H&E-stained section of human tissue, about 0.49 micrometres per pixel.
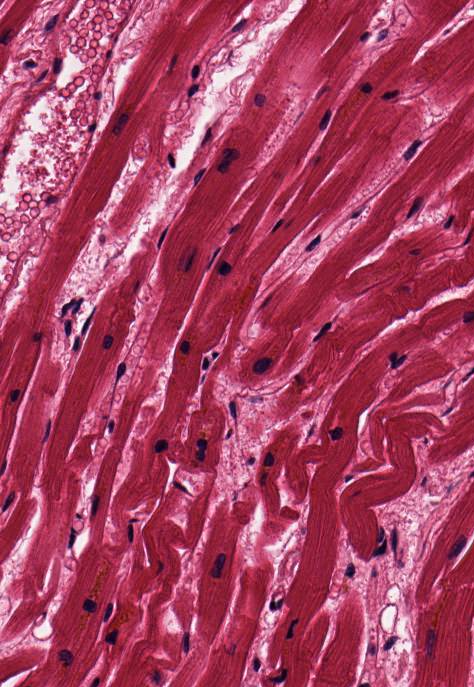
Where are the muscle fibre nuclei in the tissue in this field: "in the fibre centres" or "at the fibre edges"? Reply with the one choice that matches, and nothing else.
In the fibre centres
